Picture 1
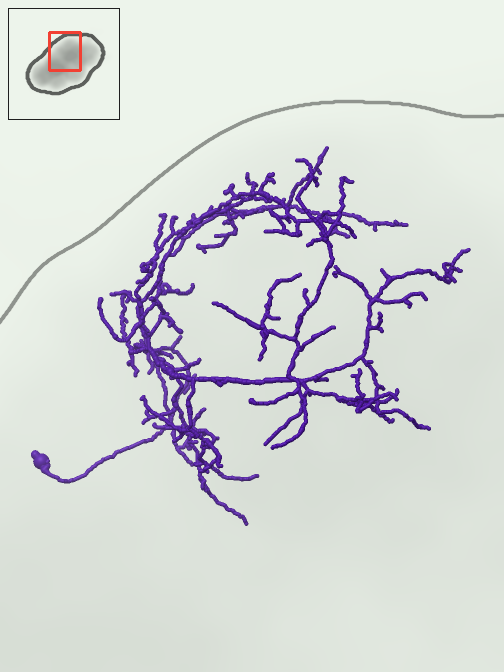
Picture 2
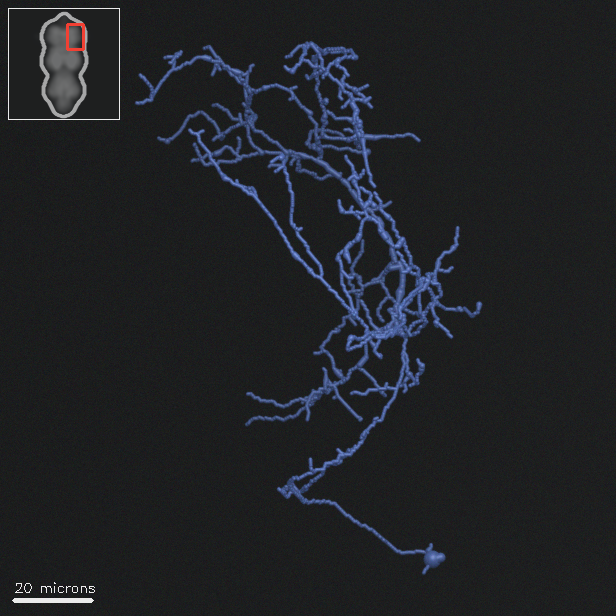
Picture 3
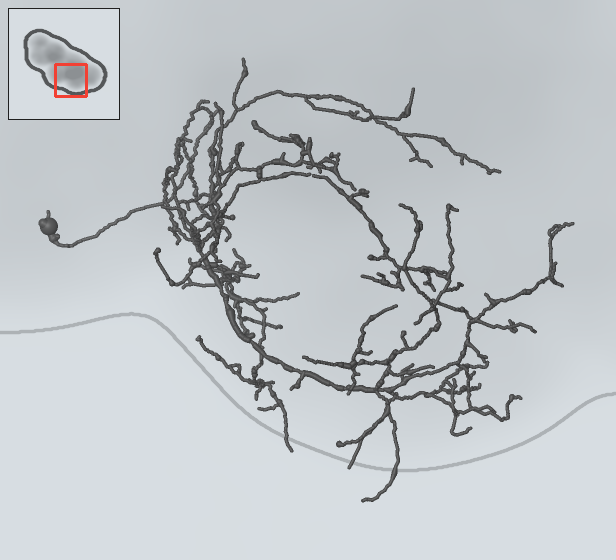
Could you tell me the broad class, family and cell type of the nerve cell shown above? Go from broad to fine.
nerve-cord intrinsic neuron; hemilineage 03A; IN03A087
